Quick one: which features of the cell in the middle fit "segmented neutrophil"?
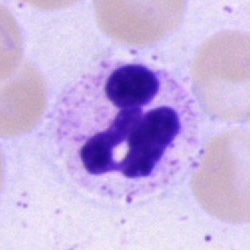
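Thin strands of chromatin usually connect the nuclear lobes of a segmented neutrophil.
Here the nucleus is divided into three lobes, which fits the name, and a small clear gap lies between the two lower lobes. The chromatin is dense and stains dark purple.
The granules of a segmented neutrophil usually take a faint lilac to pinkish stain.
The fine pinkish-violet granules scattered through this cytoplasm agree with that.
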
